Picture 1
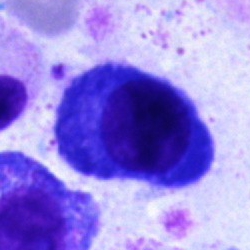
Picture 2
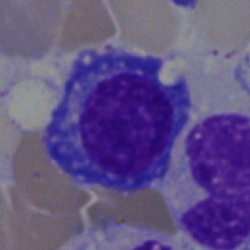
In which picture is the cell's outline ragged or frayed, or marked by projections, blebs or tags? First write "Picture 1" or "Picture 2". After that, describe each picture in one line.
Picture 2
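In picture 1: The cell has a smooth oval outline that is longer from left to right.
In picture 2: The cell outline is irregular and bumpy.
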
